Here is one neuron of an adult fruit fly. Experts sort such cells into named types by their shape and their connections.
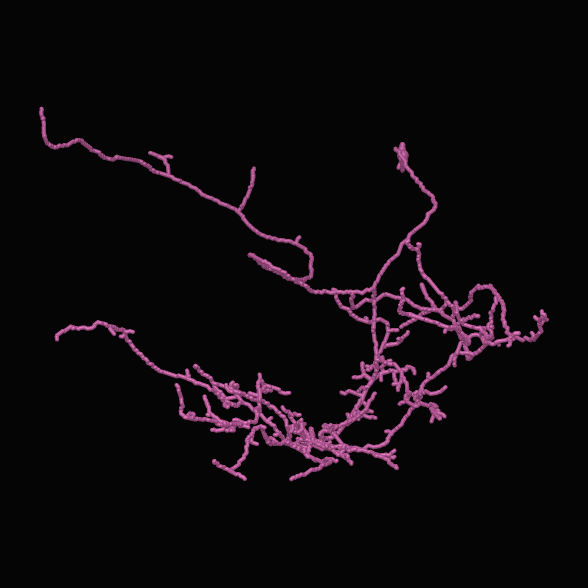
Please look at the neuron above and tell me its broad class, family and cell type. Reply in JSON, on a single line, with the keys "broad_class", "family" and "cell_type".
{"broad_class": "central-brain intrinsic neuron", "family": "hemilineage SMPad3", "cell_type": "CRE039"}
